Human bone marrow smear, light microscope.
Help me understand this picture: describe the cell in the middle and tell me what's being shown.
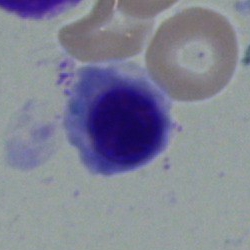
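Dark purple chromatin stains densely throughout the nucleus. The cytoplasm forms a rim that is wider on the left side of the nucleus than on the right, and no distinct granules are seen within it. The cell outline is irregular and bumpy, not smoothly round. This cell is an erythroblast.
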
